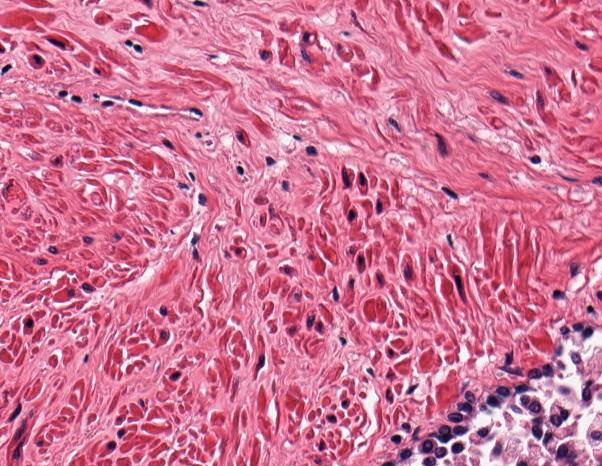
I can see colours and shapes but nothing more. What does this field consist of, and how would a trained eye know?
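Answer: fibromuscular stroma. Interlacing bundles of smooth muscle cells, cut in different planes, fill the field, and their cytoplasm is strongly eosinophilic.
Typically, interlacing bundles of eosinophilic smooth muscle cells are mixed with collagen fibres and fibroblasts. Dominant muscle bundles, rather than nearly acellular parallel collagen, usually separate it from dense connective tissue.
A cluster of small, round, darkly staining nuclei lies in the lower right corner.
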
